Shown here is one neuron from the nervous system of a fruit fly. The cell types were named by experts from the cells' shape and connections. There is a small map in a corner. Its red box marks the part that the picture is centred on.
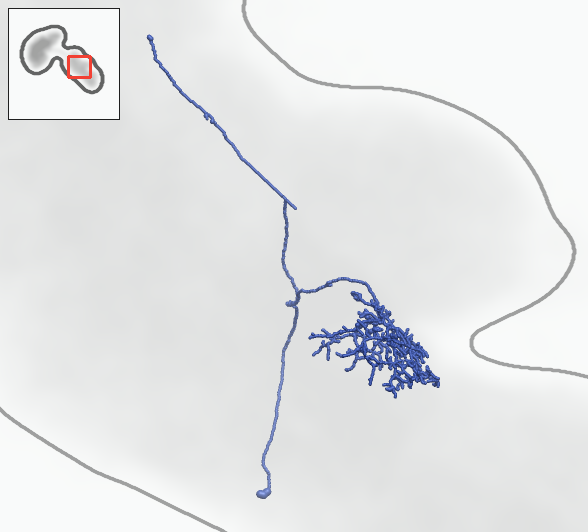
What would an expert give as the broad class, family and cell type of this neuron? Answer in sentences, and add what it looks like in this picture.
Its broad class is nerve-cord intrinsic neuron. Its family is hemilineage 23B. The cell type is IN23B075. It lies in the nerve cord. Its cell body lies at the bottom of the picture. The picture shows dozens of branch ends.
